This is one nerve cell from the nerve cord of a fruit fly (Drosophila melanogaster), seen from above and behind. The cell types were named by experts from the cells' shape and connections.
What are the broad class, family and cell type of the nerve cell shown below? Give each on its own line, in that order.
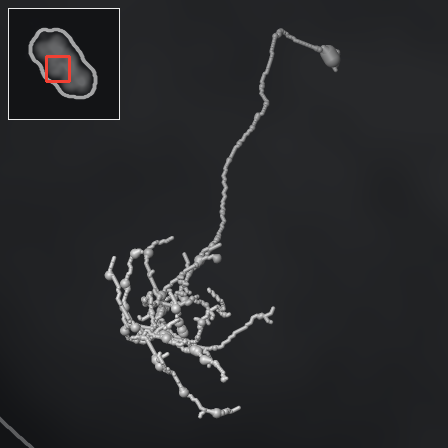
nerve-cord intrinsic neuron
hemilineage 13B
IN13B102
